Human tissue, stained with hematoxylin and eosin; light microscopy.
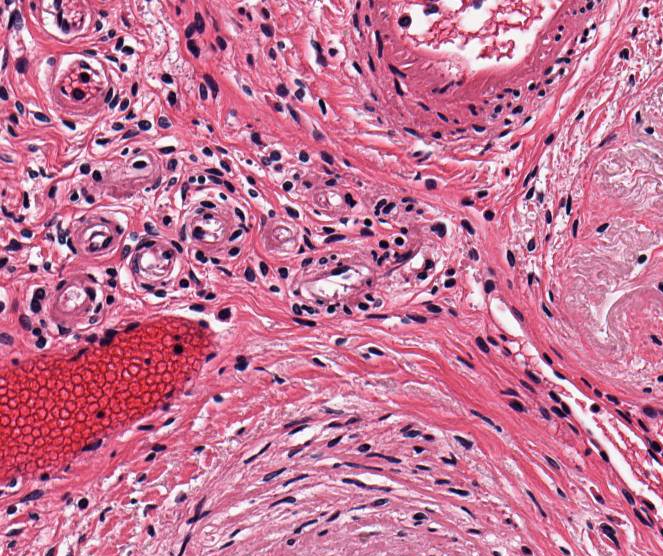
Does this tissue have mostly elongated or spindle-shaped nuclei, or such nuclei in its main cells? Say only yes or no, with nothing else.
Yes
